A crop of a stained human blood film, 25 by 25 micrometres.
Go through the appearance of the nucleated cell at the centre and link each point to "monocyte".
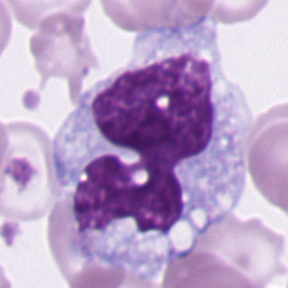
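This monocyte's cytoplasm is the feature that goes with the name: abundant pale grey-blue cytoplasm surrounds the nucleus.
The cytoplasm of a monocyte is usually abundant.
The chromatin is dark purple, with a mottled, lacy texture. The cytoplasm contains fine, faint lilac granules. Several clear round vacuoles lie in the cytoplasm below the nucleus.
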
